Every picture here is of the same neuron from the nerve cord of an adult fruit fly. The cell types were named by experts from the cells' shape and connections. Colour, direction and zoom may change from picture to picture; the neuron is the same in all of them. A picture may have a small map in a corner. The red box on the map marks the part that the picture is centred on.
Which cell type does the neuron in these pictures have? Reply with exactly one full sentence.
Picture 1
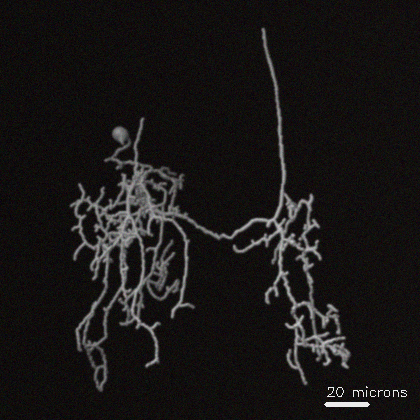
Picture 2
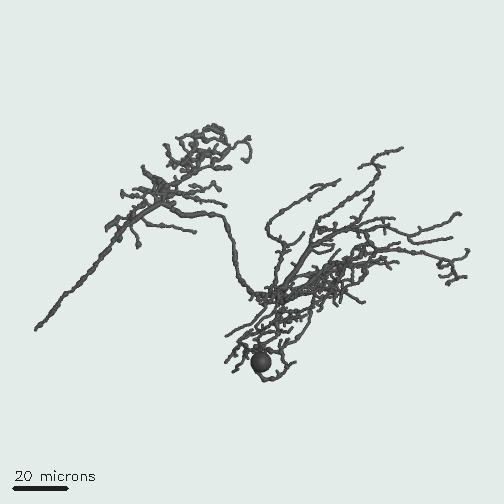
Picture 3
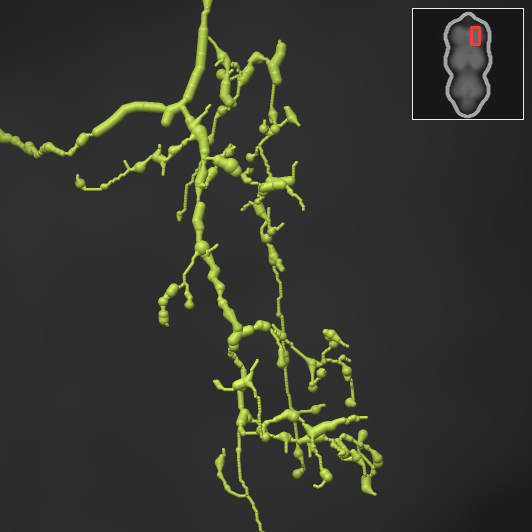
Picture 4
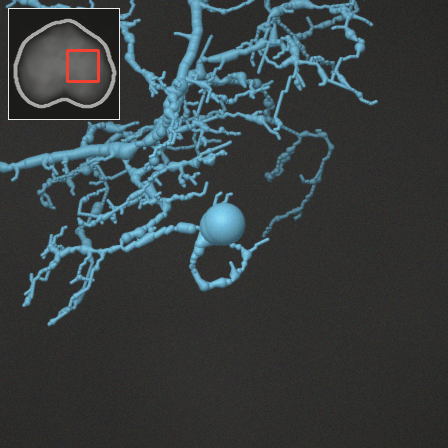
The neuron is categorized under cell type AN18B023.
